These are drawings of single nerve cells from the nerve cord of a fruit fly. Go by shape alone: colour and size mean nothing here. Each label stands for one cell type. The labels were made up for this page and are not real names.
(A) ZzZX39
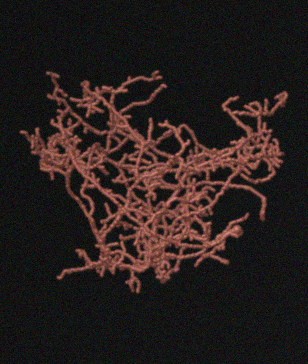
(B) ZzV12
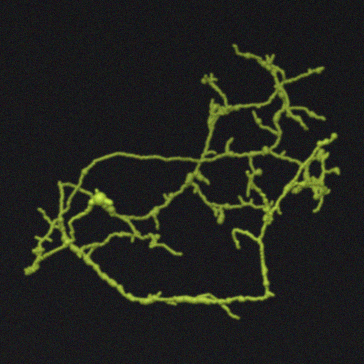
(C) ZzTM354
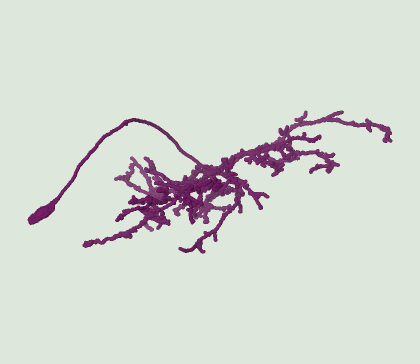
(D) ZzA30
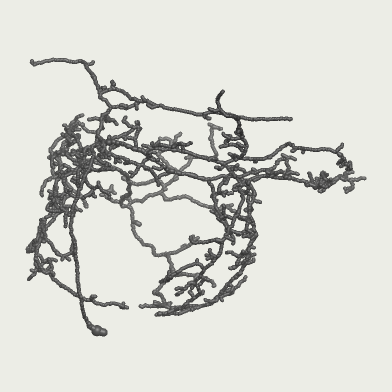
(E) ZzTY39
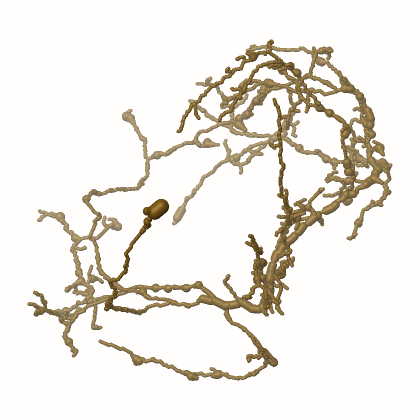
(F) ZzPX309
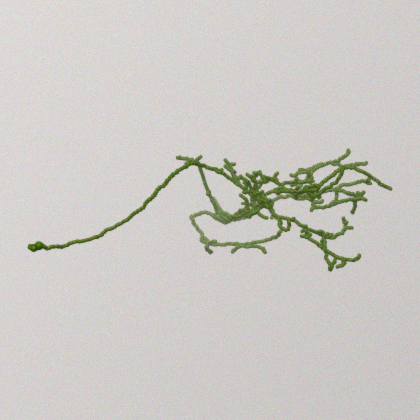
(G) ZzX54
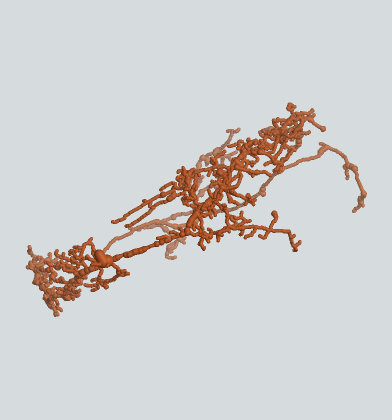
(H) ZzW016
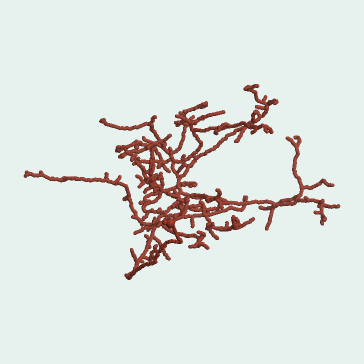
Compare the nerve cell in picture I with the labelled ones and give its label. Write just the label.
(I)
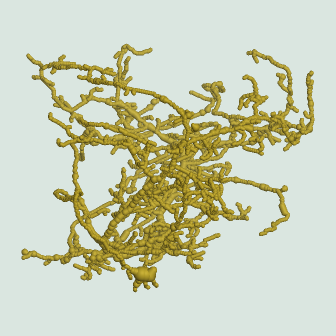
ZzZX39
